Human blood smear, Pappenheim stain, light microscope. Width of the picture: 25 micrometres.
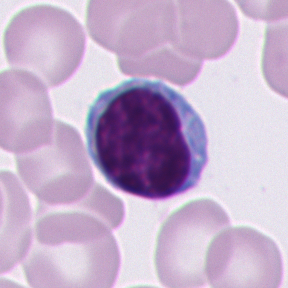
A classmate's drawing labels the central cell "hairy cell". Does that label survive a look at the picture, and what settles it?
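Nucleus fills most of the cell.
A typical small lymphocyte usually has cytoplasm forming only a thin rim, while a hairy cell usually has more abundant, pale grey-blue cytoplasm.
That leaves little cytoplasm here, which speaks for typical lymphocyte and against hairy cell. Verdict: not hairy cell; this is a typical lymphocyte. Cytoplasm pale blue.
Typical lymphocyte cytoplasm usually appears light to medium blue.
Colour agrees with typical lymphocyte. No nucleoli visible.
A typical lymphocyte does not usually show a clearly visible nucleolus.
Absence of nucleoli fits typical lymphocyte. Nucleus oval, about 10 by 8 micrometres. Outline smooth and rounded, without surface projections. Cytoplasm free of granules and vacuoles.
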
